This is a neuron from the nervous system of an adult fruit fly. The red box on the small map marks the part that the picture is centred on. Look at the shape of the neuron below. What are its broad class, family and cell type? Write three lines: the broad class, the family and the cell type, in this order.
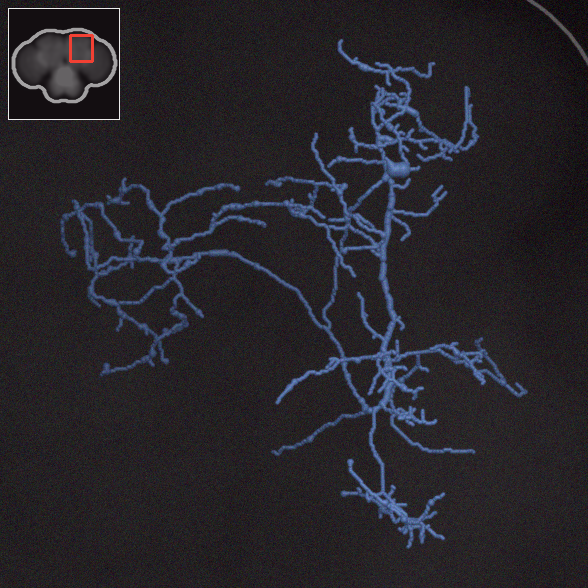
central-brain intrinsic neuron
hemilineage VLPd1
AVLP046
